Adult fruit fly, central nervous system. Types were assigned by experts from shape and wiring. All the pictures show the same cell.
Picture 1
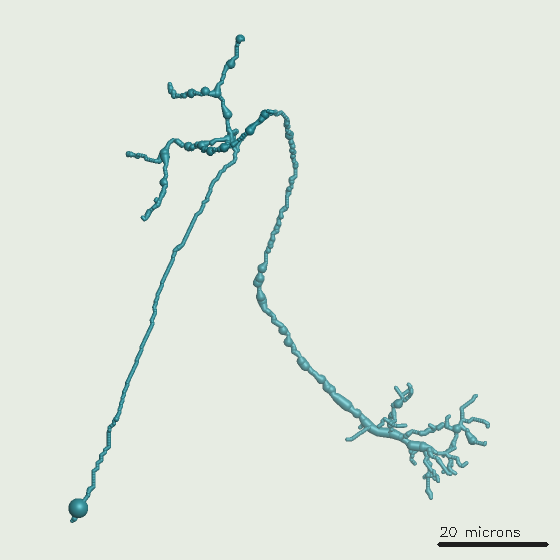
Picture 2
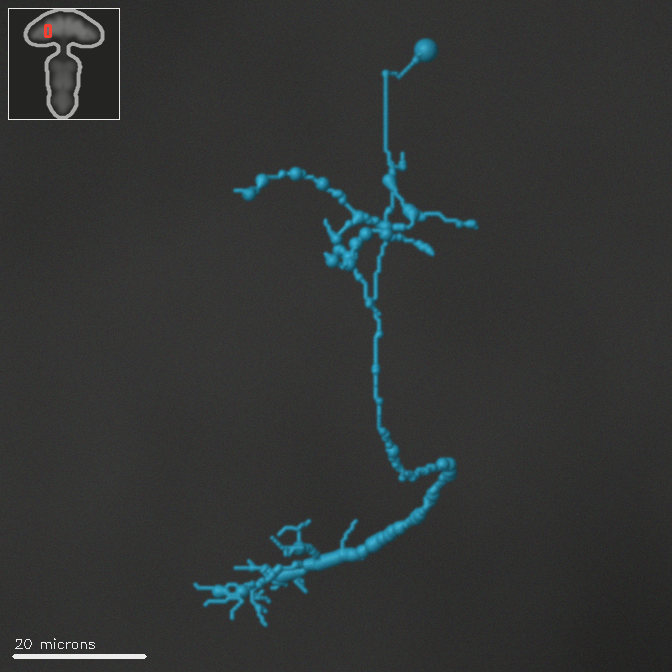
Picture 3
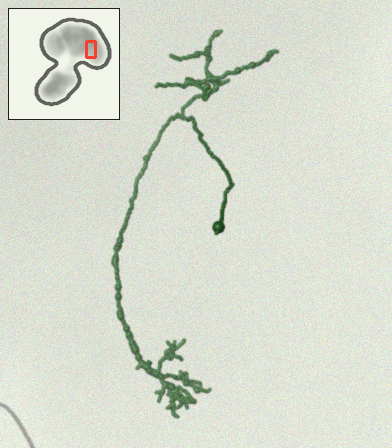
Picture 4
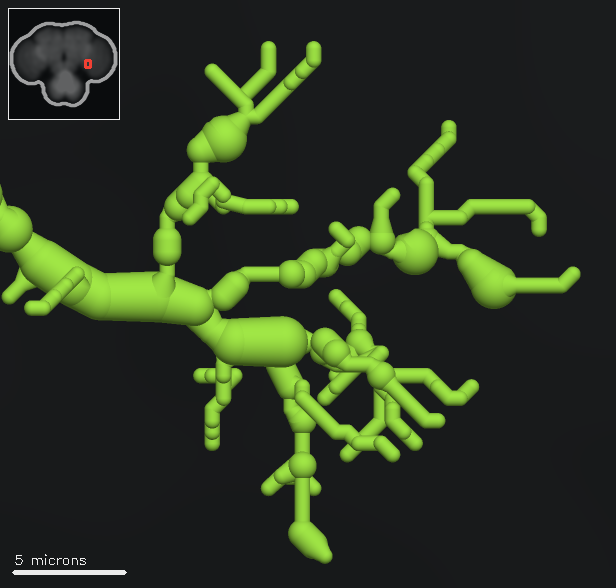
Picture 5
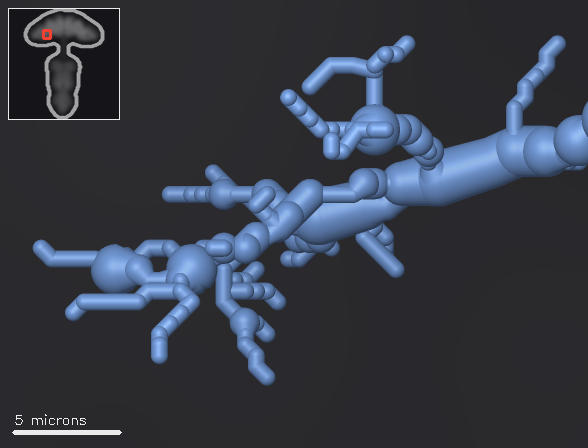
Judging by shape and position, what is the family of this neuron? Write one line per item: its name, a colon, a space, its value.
family: LC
